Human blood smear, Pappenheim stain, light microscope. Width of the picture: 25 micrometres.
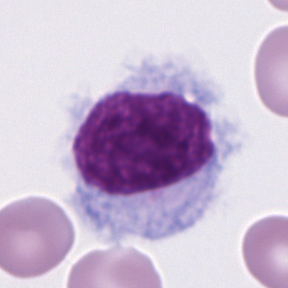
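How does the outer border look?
Ragged and ill-defined, not smooth.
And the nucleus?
Oval, about 12 by 9 micrometres, with finely mottled chromatin rather than coarse dark blocks.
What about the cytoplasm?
Pale greyish blue, with a wider rim below the nucleus than above it.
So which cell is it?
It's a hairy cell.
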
